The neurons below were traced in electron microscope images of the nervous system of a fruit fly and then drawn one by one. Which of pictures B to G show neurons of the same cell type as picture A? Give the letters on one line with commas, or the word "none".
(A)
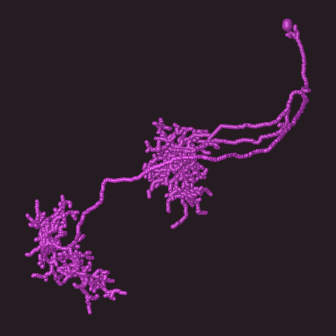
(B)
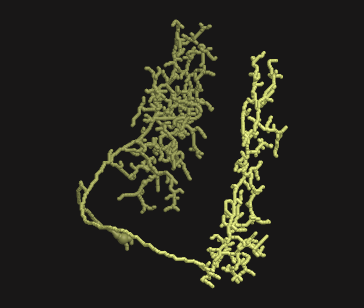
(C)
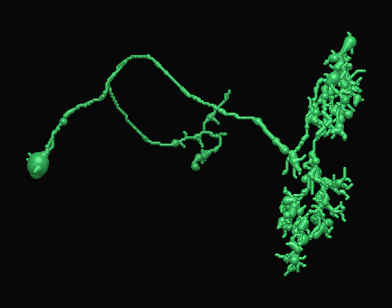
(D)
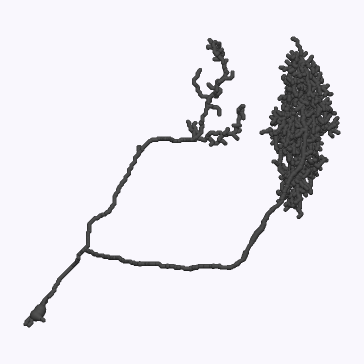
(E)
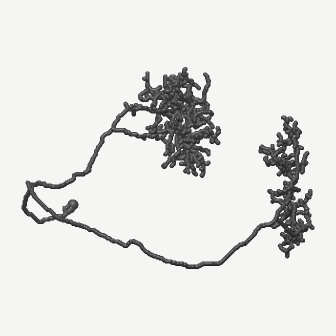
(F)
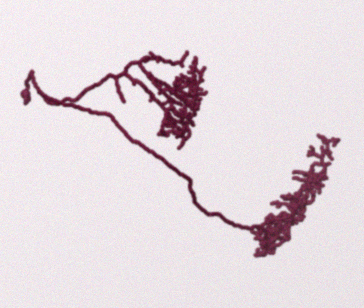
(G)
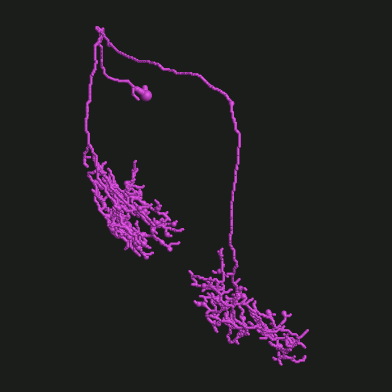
B, E, F, G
